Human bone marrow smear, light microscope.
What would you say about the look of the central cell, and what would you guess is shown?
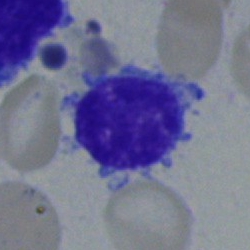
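Notice first that the cell is roughly round overall, though its edge is irregular and knobbly. All the way around it, many small pale blue blebs project from the surface. The chromatin stains a deep purple-blue, with a few small paler spots scattered through it. You won't find any distinct granules in the cytoplasm. This cell is a lymphocyte.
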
